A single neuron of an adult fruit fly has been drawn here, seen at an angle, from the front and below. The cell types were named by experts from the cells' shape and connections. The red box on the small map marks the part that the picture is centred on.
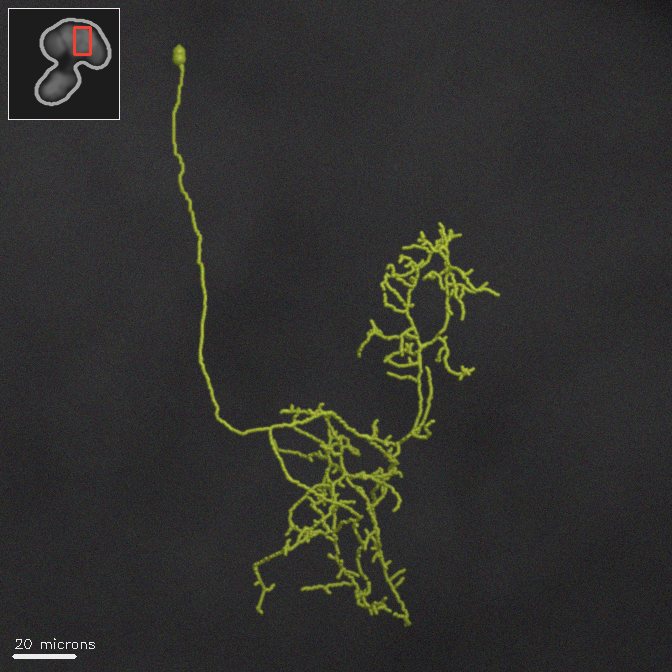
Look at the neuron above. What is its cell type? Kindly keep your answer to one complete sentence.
This particular neuron has the cell type LAL133_e.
